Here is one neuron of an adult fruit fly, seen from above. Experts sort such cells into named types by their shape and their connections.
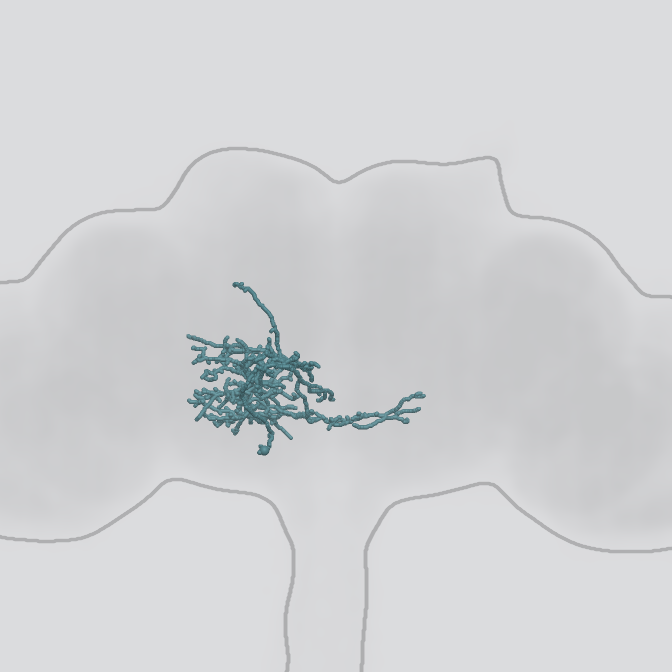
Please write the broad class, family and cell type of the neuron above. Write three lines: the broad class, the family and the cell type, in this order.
central-brain intrinsic neuron
hemilineage DM4_dorsal
CL158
